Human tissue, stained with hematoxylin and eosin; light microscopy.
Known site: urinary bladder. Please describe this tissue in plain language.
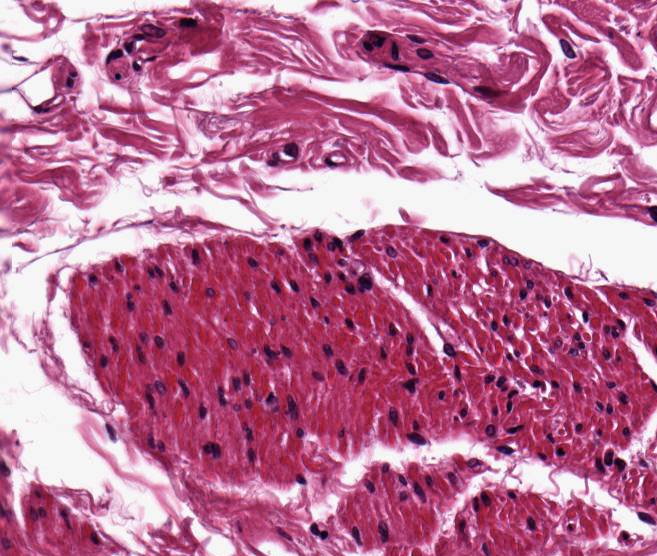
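Centrally there's a large compact bundle of deeply red cells, with looser paler pink tissue above. Its nuclei are dark, oval to elongated, fairly evenly spread. The cytoplasm is strongly eosinophilic; I see no cross-striations. Smaller bundles of similar red cells lie along the bottom edge.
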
